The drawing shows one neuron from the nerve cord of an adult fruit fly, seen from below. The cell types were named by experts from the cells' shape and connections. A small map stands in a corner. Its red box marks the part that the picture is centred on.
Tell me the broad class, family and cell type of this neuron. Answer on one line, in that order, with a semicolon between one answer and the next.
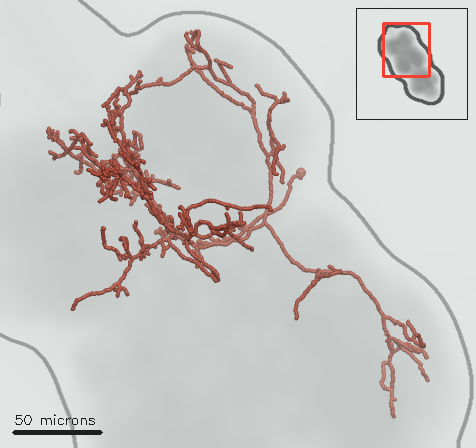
nerve-cord intrinsic neuron; hemilineage 11A; IN11A008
